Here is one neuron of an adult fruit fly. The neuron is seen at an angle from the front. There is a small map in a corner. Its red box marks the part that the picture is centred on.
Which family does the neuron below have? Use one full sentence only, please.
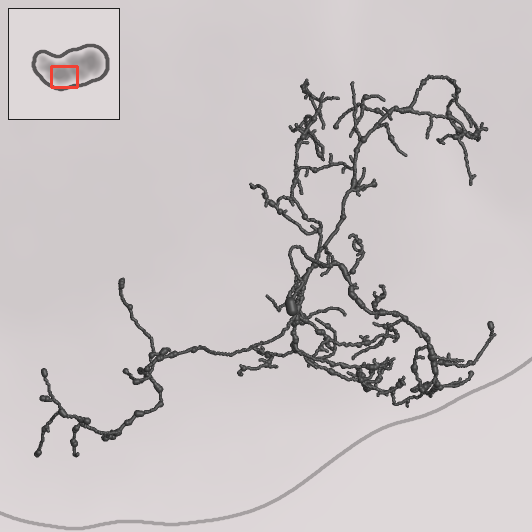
Family hemilineage 01A is the one that contains this neuron.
